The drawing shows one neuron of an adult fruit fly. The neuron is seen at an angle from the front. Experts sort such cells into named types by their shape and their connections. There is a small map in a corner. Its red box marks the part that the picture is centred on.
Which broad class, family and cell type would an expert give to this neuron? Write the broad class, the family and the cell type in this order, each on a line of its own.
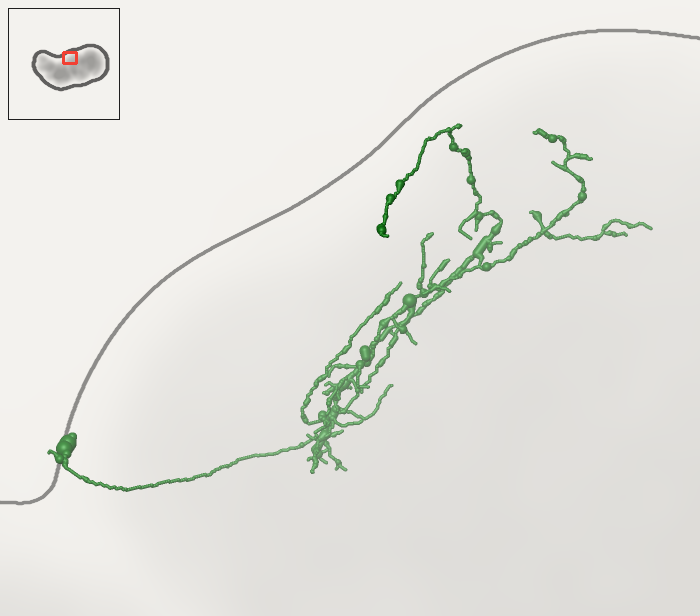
central-brain intrinsic neuron
hemilineage SLPp&v1_posterior
SLP337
